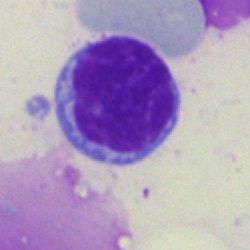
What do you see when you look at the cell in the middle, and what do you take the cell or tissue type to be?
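The nucleus lies off-centre toward the upper right, so the cytoplasm is widest on the left. Its chromatin stains dark purple and appears dense. The blue cytoplasm forms only a thin rim around the nucleus. This cell is a lymphocyte.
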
